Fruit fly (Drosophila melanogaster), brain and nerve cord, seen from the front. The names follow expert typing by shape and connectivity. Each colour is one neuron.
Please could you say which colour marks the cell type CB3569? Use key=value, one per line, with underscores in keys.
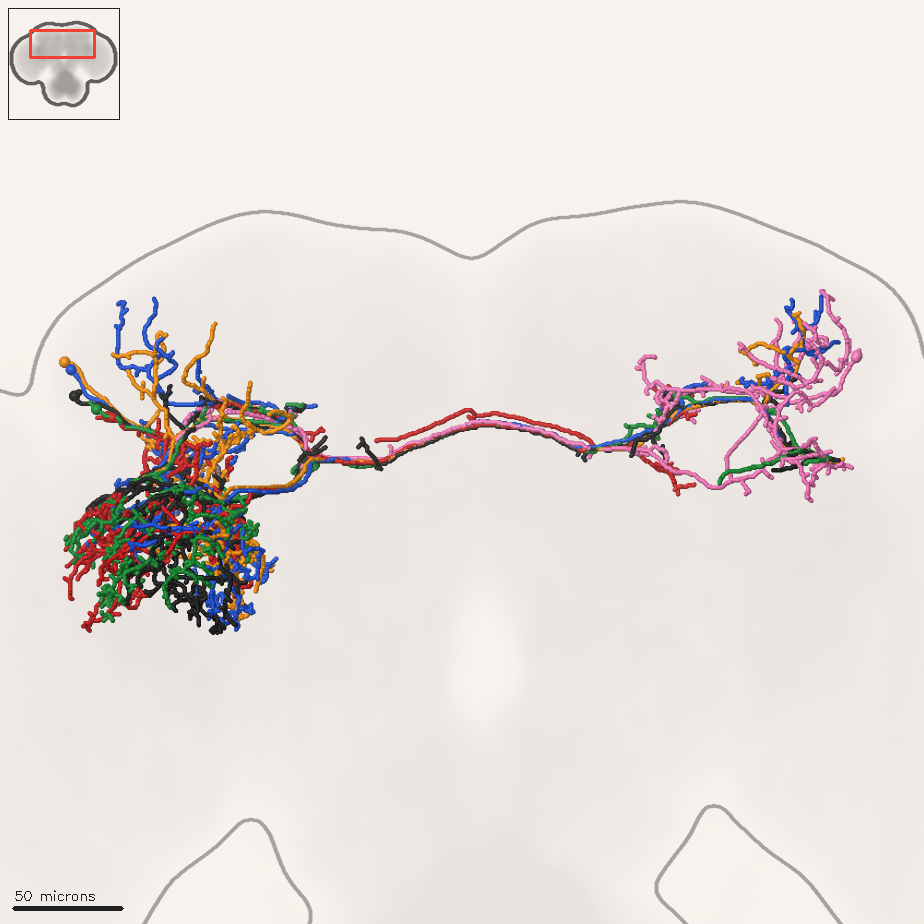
colour=green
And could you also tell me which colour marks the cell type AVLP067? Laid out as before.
colour=red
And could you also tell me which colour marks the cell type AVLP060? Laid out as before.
colour=blue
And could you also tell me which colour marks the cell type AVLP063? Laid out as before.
colour=pink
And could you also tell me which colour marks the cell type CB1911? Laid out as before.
colour=black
